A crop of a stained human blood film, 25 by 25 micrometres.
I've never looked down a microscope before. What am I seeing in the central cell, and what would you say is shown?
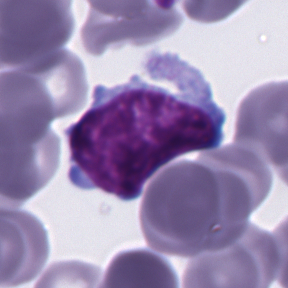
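The nucleus forms a single irregular, somewhat angular mass rather than separate lobes, and it fills about 70% of the cell's area. Its chromatin is dark purple and coarsely clumped, with paler patches between the clumps. Over the upper right of the cell arches a pale, finely stippled extension, while a small smooth pale blue bleb sticks out from the lower left edge. The cell is a typical lymphocyte.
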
